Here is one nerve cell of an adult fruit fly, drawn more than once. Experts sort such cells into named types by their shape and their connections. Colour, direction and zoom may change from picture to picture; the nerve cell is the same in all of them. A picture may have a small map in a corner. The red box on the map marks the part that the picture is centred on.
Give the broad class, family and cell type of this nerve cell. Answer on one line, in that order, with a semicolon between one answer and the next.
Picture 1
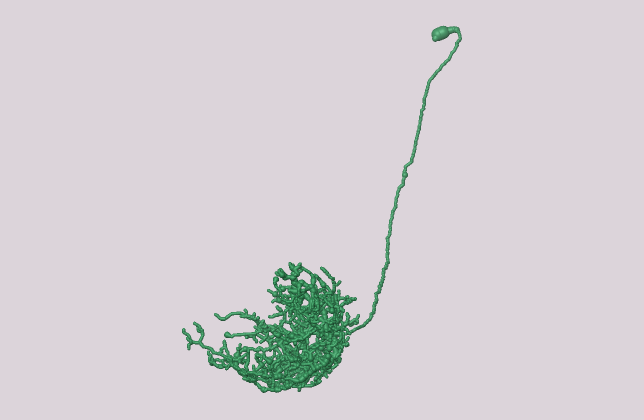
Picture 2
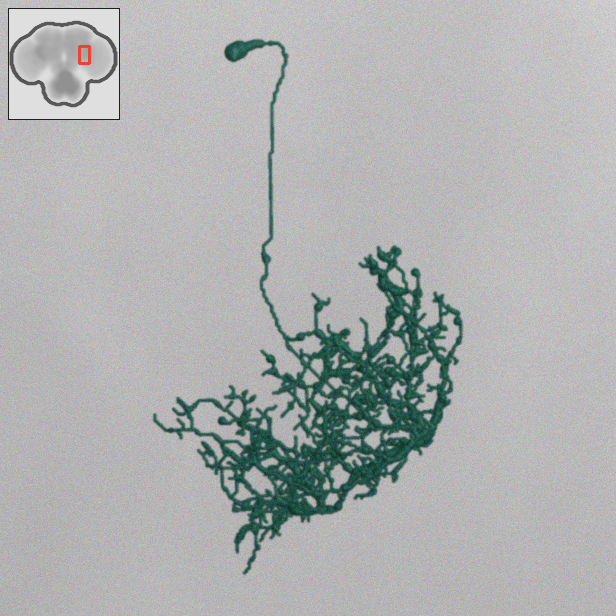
central-brain intrinsic neuron; hemilineage VLPp1; AVLP548_f2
